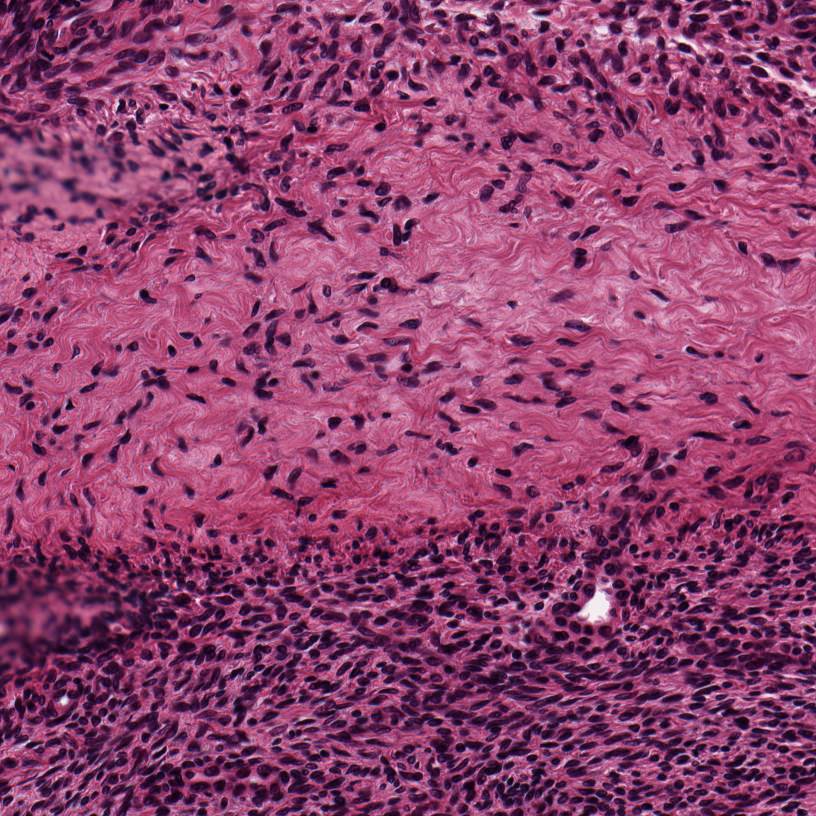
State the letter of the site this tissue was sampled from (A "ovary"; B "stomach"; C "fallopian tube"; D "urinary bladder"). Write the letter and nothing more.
A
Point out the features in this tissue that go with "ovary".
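This tissue is ovary. A broad band of pale pink fibrous stroma crosses the upper and middle field; its collagen fibres are wavy and eosinophilic. Only scattered dark nuclei, spindle-shaped or wavy, in that band. Lower third densely cellular, crowded with dark oval-to-spindle nuclei and scant cytoplasm.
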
